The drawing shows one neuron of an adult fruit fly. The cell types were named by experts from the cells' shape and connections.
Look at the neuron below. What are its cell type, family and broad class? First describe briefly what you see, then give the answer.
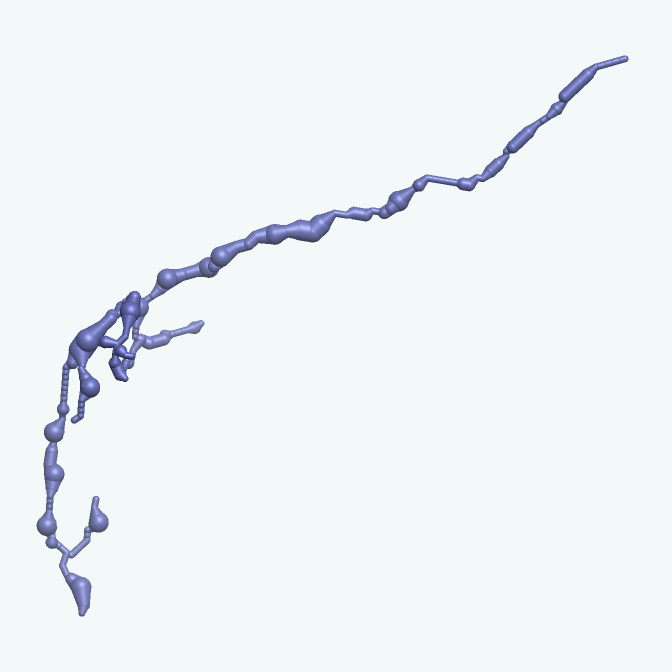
The drawing shows no cell body. There are a dozen or fewer branch ends. Its cell type is SNta30. Its family is called class mechanosensory tactile. This is a sensory neuron entering the nerve cord.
